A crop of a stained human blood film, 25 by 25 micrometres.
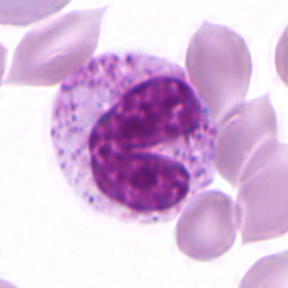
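Band neutrophil at the centre of this stained blood smear: note the round outline, and how a cleft coming in from the right cuts deep into the nucleus. The nucleus sits over toward the right, so there's a wider strip of cytoplasm on the left. Its chromatin is dark purple and coarsely clumped.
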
